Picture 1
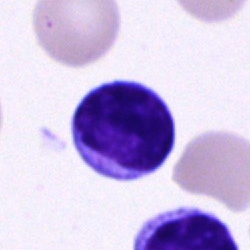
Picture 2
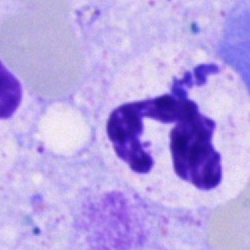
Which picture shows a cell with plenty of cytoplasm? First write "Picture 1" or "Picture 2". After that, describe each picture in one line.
Picture 2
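What picture 1 shows: The nucleus fills almost the whole cell, leaving very little cytoplasm.
What picture 2 shows: The cytoplasm is plentiful and pale lilac.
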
